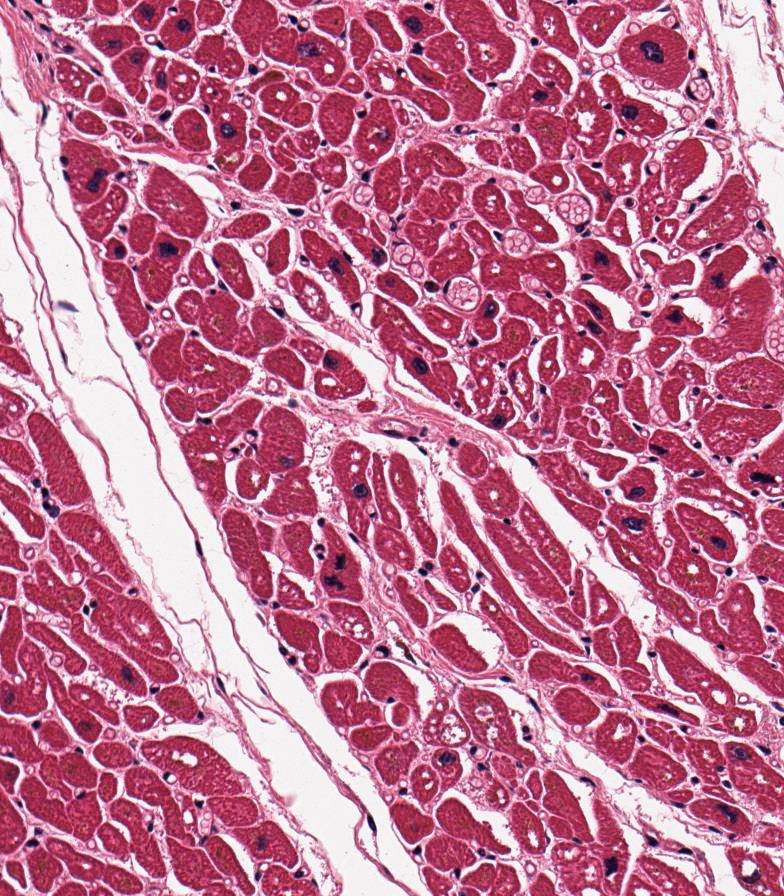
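Left ventricle of the heart: bundles of muscle fibres fill the field, most cut across as rounded or irregular profiles. In the lower middle, notice the fibres seen as elongated profiles running obliquely from upper left toward lower right. Many fibres show a small pale clear zone beside their central nucleus. Small dark elongated nuclei sit in the thin spaces between fibres.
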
